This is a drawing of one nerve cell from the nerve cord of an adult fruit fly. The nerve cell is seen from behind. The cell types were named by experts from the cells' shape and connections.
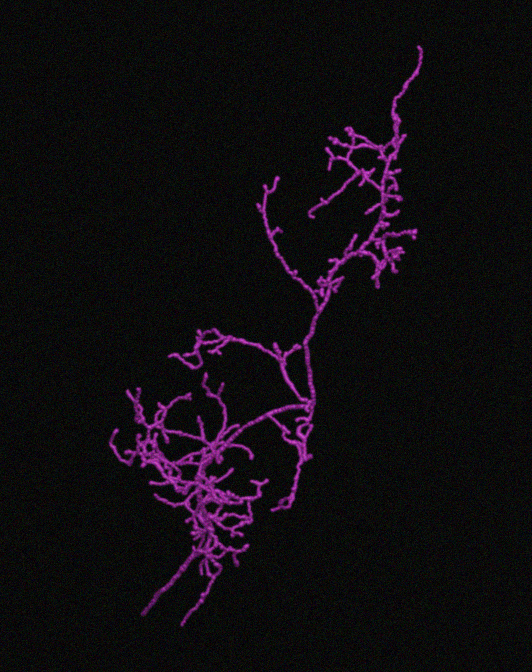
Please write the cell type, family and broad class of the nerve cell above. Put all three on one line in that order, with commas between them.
DNpe056, DNpe, descending neuron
